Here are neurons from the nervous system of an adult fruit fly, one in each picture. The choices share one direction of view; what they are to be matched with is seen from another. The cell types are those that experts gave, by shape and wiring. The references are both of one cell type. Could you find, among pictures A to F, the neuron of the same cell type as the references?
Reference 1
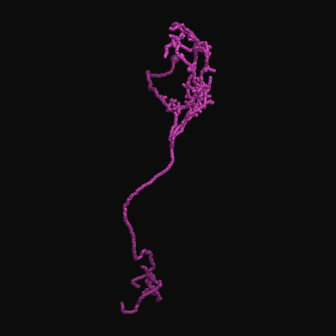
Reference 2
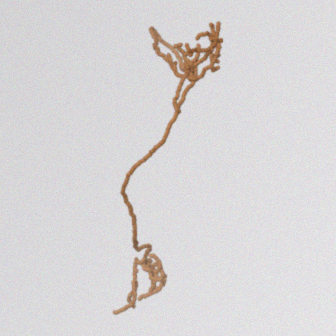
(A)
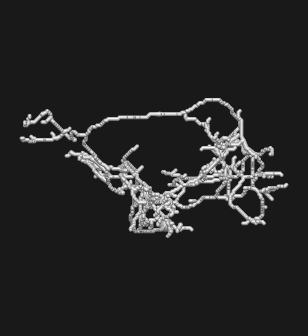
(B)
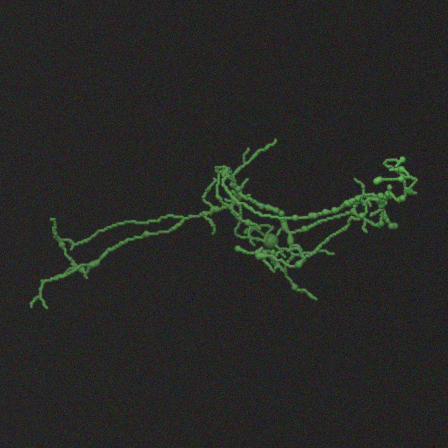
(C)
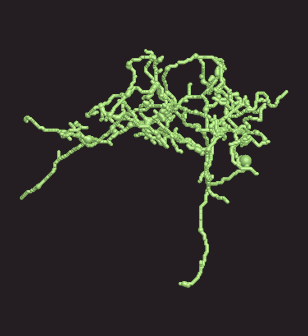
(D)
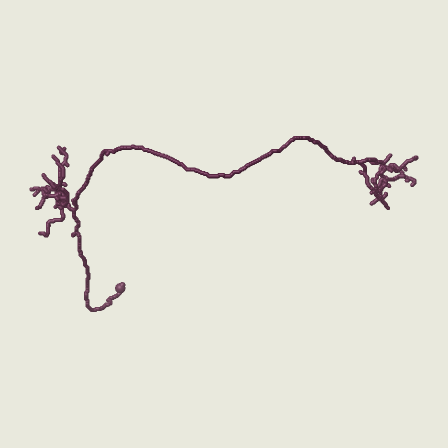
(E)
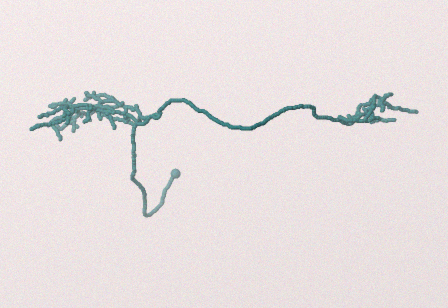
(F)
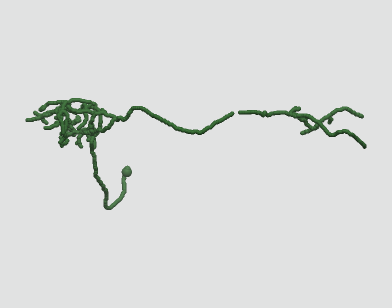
E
